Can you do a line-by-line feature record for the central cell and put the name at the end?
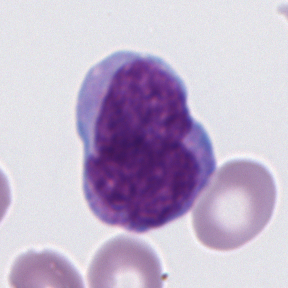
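Outline: irregular, bulging outward on the right side
Nuclear notch: indents the nucleus from the right
Nuclear size: fills most of the cell
Cytoplasm: free of vacuoles
Identity: atypical promyelocyte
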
